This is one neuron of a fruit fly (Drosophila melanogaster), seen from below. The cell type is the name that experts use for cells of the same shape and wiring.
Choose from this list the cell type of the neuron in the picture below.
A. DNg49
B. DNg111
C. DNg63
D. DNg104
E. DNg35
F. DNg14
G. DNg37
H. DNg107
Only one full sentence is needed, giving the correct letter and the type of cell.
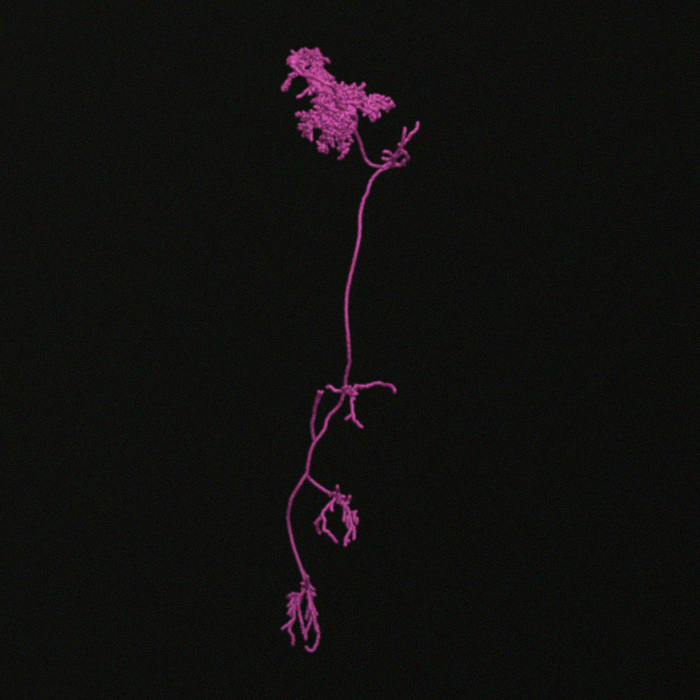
For cell type, option E, DNg35, applies to the neuron.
